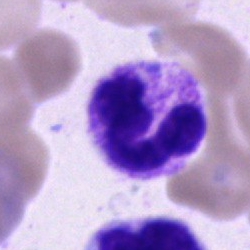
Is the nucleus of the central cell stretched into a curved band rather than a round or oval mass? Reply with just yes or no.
Yes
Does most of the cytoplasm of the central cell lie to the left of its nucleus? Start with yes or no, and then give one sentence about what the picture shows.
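No. The nucleus wraps around the left and lower parts of the cell, with its hollow opening toward the upper right.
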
